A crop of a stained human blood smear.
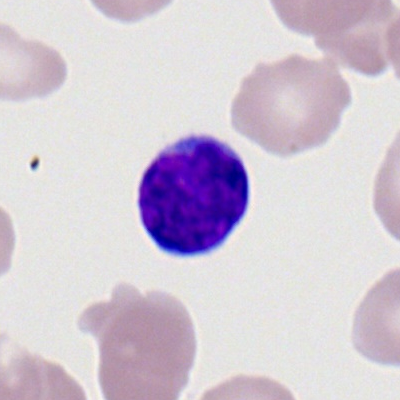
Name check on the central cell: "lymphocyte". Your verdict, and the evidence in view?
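First, the chromatin is dense and coarsely clumped, which goes with lymphocyte.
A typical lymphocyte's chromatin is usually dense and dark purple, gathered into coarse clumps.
Second, the cytoplasm is scant, only a thin pale blue crescent at the upper edge, which favours lymphocyte over monocyte.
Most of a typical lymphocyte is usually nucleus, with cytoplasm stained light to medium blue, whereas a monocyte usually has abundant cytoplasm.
Third, no granules are seen, which suits lymphocyte.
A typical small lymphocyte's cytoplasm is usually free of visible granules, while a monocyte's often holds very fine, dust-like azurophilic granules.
Last, the outline is round and smooth, and no vacuoles are seen. On balance, the name lymphocyte fits.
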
